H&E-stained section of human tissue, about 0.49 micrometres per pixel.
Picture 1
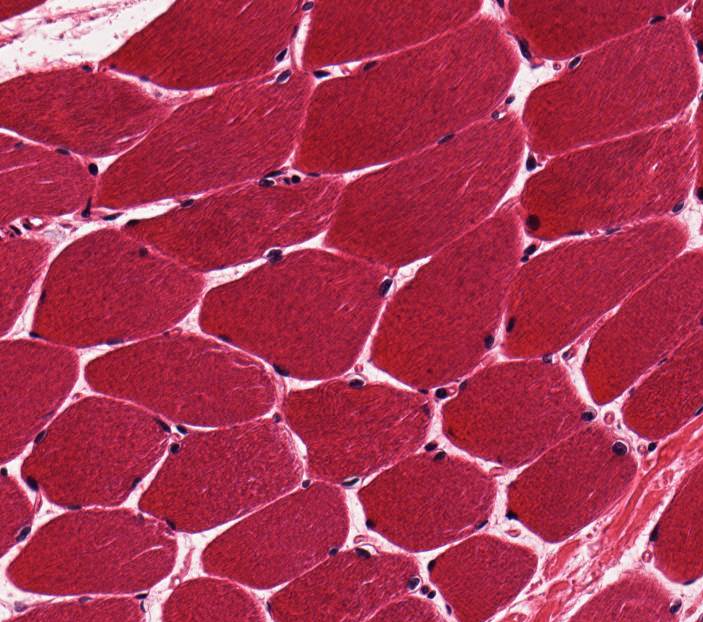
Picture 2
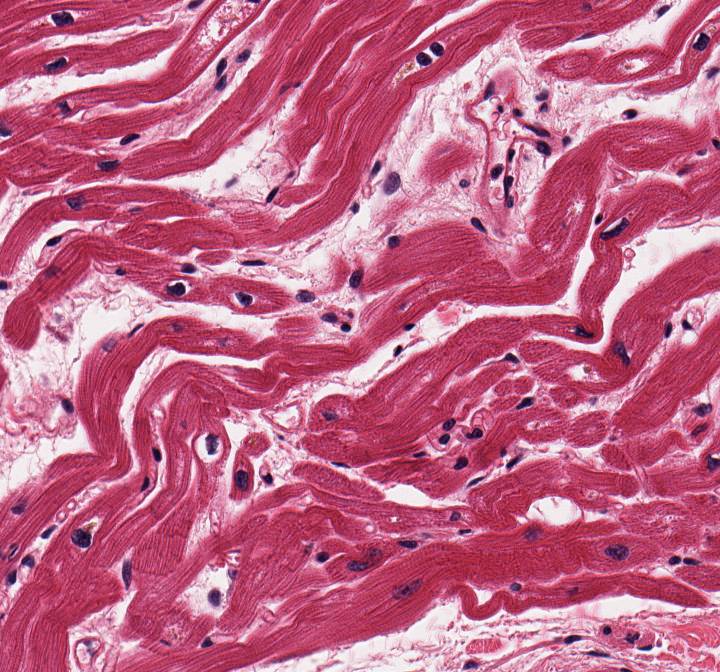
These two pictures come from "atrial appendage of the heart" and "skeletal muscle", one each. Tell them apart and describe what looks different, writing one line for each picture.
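Picture 1 is from the skeletal muscle. The muscle fibre nuclei lie at the edges of the fibres, just beneath their borders.
Picture 2 is from the atrial appendage of the heart. The muscle fibre nuclei lie centrally within the fibres.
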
